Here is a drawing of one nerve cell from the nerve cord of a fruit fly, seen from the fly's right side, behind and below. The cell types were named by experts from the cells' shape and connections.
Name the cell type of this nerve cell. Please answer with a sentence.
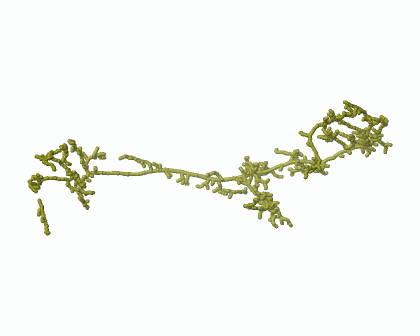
The cell type is IN11A046.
